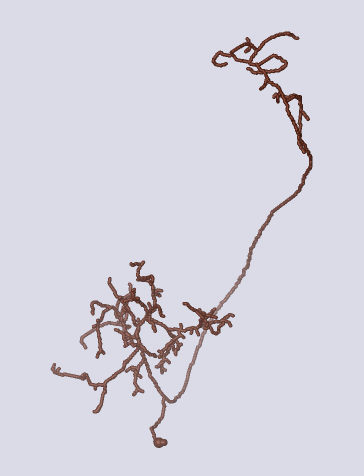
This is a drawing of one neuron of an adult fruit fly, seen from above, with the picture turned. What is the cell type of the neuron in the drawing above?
SLP128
